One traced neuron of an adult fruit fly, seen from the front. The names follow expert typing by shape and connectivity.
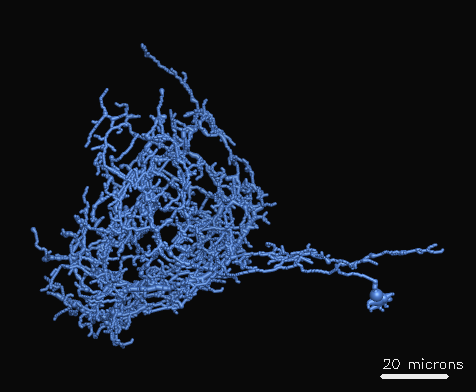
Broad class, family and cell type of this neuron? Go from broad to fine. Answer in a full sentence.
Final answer: A nerve-cord intrinsic neuron of hemilineage 14A, type IN14A006.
